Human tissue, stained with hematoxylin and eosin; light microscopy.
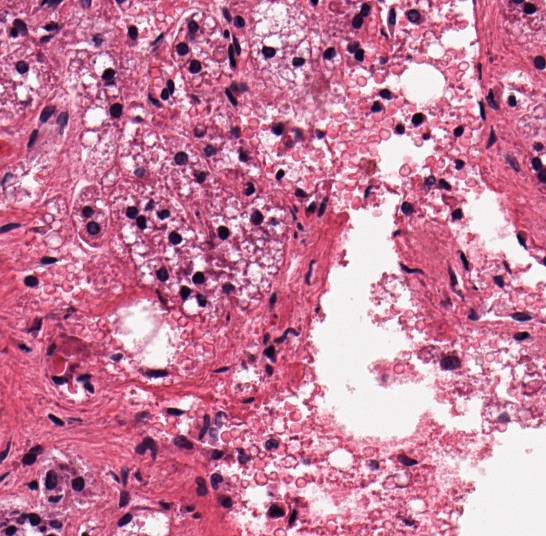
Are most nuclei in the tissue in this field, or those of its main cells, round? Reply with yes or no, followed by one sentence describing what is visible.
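Yes. The nuclei of the vacuolated cells are small, round and darkly stained.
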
